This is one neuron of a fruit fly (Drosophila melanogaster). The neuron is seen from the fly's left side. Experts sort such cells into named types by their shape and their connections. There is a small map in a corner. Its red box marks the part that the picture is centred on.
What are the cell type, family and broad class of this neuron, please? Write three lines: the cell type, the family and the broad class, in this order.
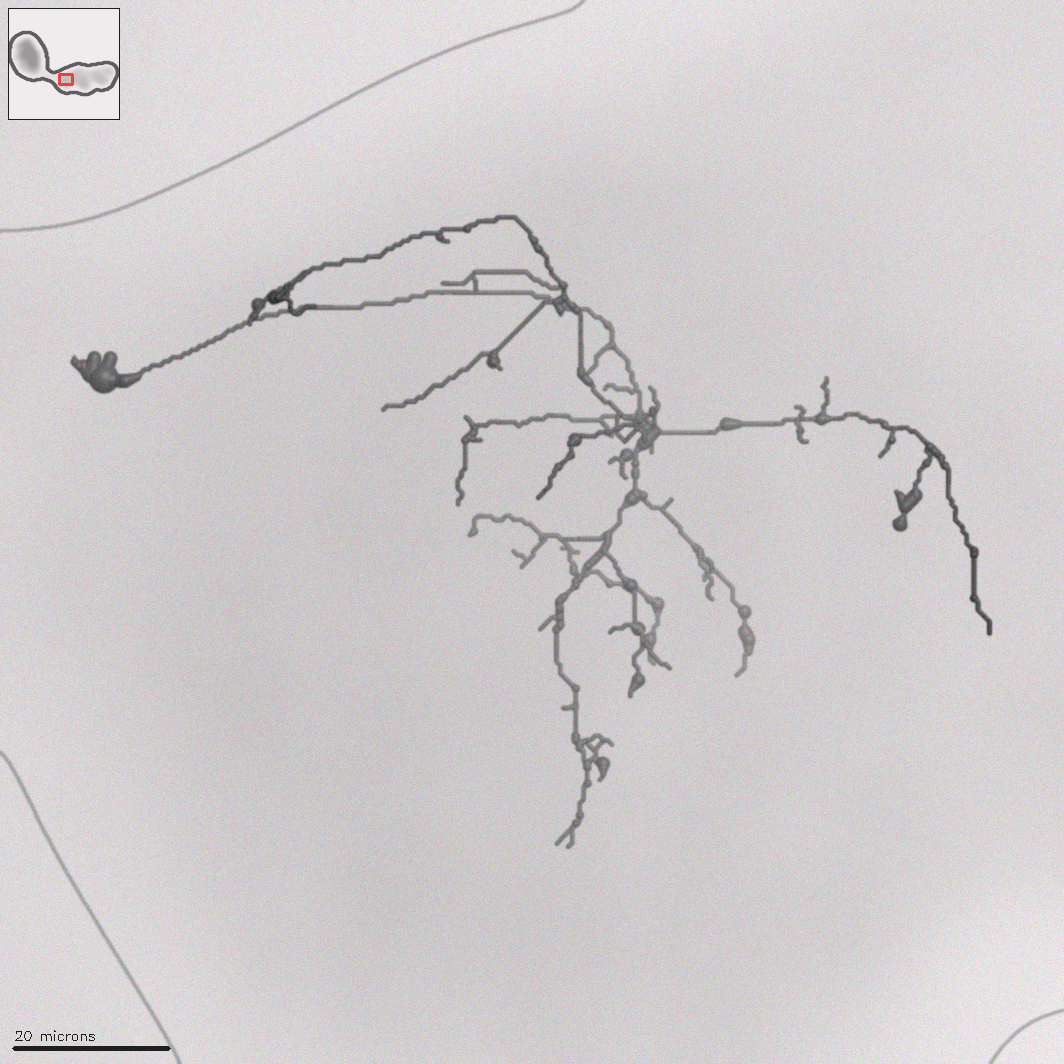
IN19A133
hemilineage 19A
nerve-cord intrinsic neuron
